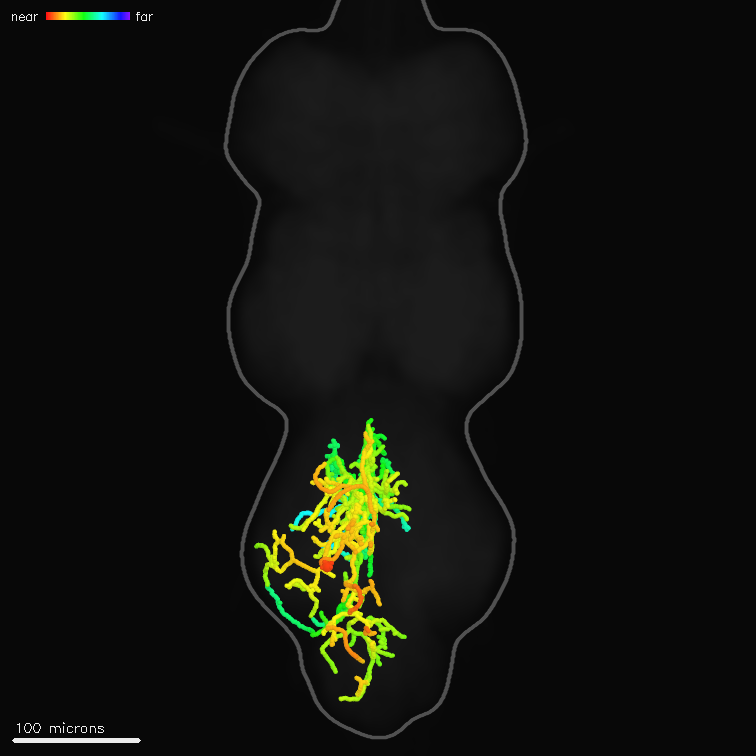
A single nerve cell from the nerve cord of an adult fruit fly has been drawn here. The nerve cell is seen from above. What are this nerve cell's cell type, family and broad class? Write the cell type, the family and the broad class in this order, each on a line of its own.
IN09A011
hemilineage 09A
nerve-cord intrinsic neuron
